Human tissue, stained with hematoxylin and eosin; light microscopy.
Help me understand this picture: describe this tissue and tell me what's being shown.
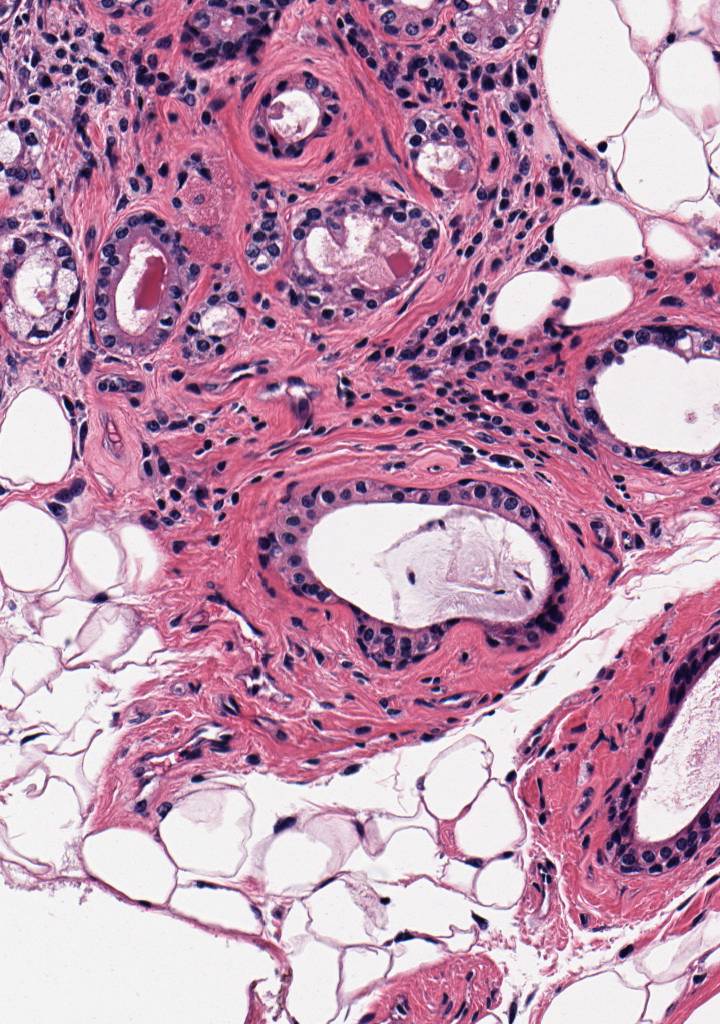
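Upper and central field: ducts in pink fibrous stroma. Duct lining: small cuboidal cells, dark round nuclei. Upper-half stroma: many lymphocytes, small round dark nuclei. Lower left, bottom, upper right: fat, adipocytes as empty clear spaces bounded by thin membranes. Tissue: minor salivary gland.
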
